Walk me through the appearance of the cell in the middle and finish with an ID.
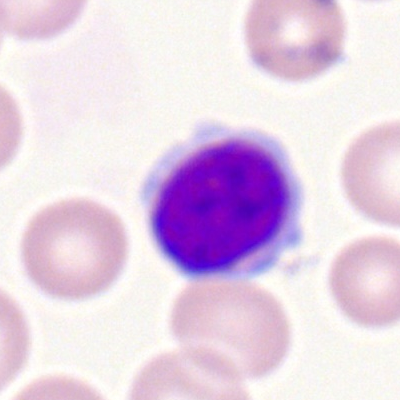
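Nucleus occupies nearly the entire cell; cytoplasm reduced to a thin rim. Cytoplasm pale blue. Chromatin dense, dark purple, with a few darker clumps. Outline slightly irregular, small bumps at top and right edges. Cell: lymphocyte.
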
